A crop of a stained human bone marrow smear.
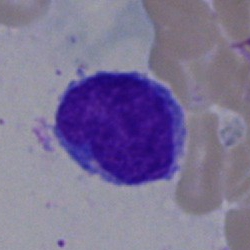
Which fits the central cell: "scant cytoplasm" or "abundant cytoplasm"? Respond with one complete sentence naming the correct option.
This cell has scant cytoplasm, no more than a thin rim.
